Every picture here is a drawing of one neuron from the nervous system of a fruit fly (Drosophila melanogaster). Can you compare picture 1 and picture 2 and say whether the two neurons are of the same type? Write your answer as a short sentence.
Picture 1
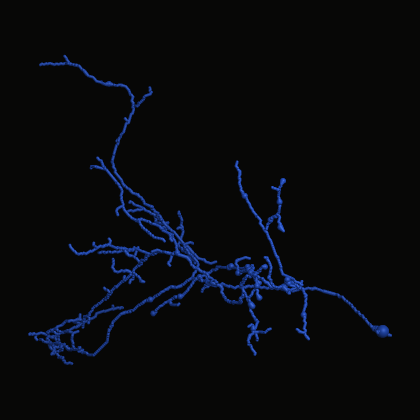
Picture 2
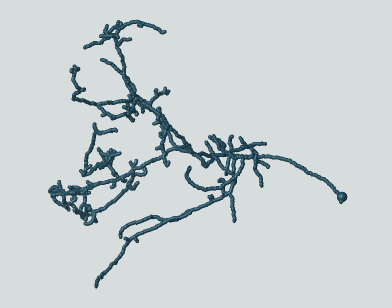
They are of the same cell type.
